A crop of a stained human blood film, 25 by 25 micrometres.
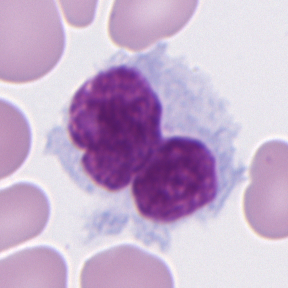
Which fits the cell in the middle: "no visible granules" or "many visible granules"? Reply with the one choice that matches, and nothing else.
No visible granules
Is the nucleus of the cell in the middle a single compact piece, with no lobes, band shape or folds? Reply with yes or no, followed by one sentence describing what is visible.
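No. The two lobes lie on a diagonal, one toward the upper left and one toward the lower right.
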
